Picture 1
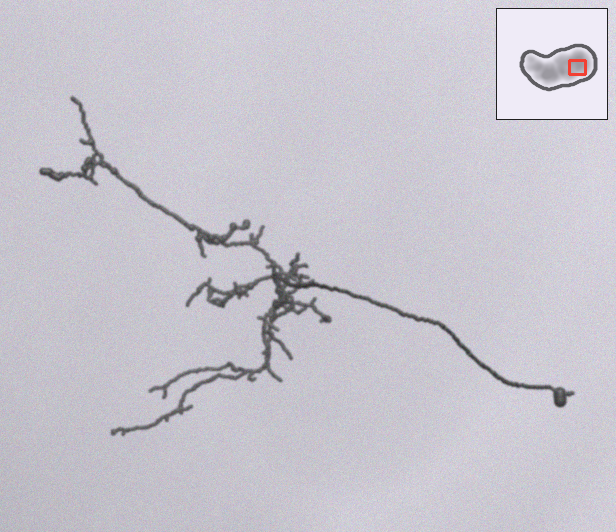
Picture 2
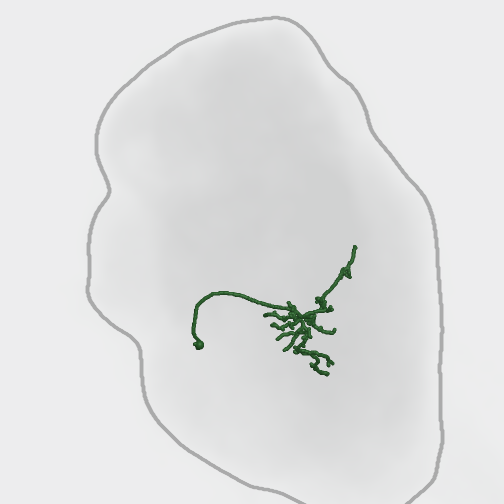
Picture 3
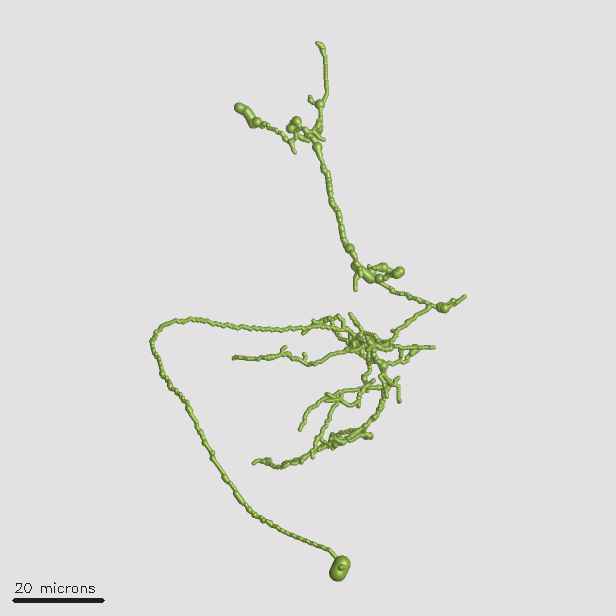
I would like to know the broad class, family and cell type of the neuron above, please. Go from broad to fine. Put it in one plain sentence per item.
A central-brain intrinsic neuron of hemilineage WEDa2, type WED033.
